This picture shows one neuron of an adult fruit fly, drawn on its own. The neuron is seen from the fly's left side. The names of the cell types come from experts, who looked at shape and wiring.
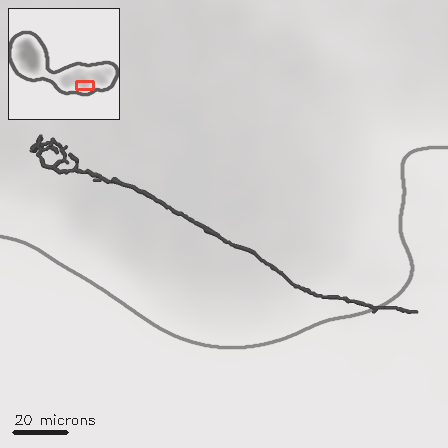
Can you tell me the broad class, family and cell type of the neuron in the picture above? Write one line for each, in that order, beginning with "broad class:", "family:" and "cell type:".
broad class: sensory neuron entering the nerve cord
family: class mechanosensory proprioceptive
cell type: SNpp60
